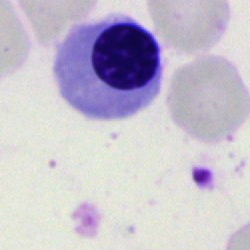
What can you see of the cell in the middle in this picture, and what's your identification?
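Nucleus off-centre, toward the upper right. Chromatin dark purple and dense, broken by small paler patches. Cytoplasmic rim widest on the lower left. Outline slightly irregular, with shallow angles, not a smooth circle. Erythroblast.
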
